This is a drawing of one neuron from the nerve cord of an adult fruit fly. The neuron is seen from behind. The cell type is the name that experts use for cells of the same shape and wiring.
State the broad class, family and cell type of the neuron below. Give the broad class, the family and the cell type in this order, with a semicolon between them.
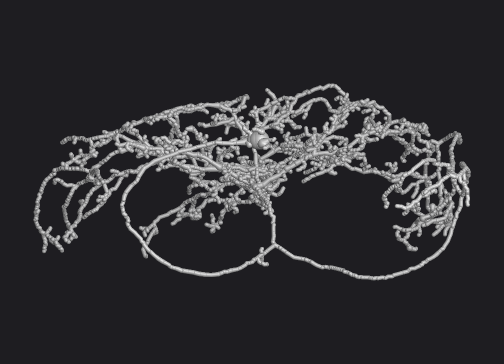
nerve-cord intrinsic neuron; hemilineage 19B; dMS5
